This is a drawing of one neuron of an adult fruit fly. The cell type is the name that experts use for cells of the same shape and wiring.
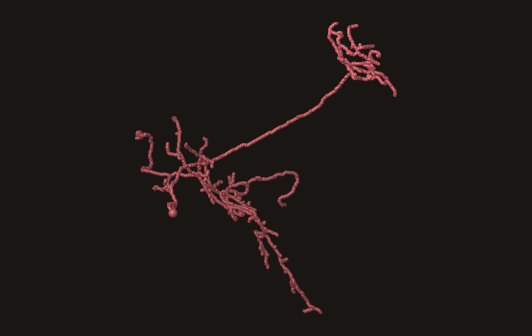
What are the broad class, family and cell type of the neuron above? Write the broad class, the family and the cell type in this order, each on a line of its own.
central-brain intrinsic neuron
hemilineage DL1_ventral
AOTU053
